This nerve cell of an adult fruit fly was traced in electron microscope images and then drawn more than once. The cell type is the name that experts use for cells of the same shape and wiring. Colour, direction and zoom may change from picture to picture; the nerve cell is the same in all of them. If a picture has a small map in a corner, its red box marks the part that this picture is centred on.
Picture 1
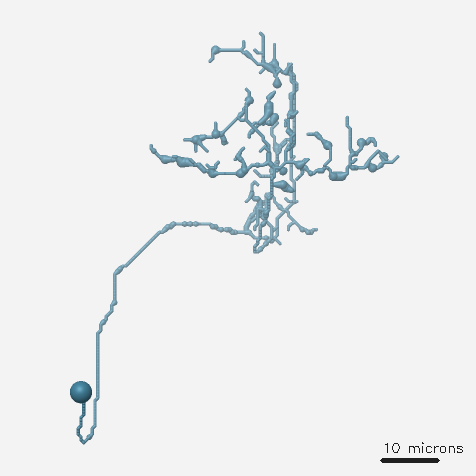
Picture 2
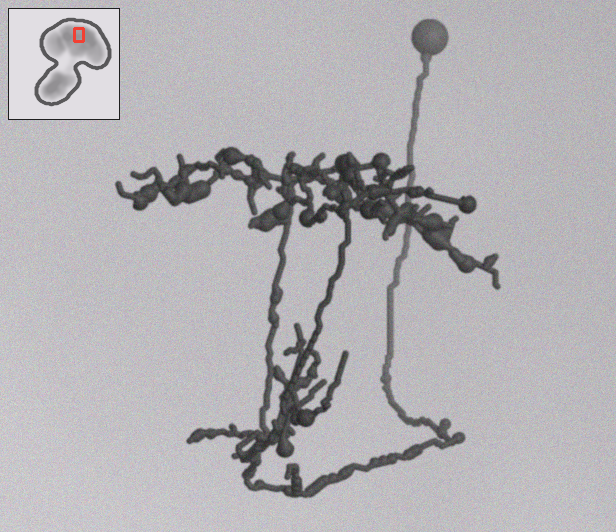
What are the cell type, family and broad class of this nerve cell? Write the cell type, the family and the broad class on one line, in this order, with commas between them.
vDeltaH, class CX, central-brain intrinsic neuron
